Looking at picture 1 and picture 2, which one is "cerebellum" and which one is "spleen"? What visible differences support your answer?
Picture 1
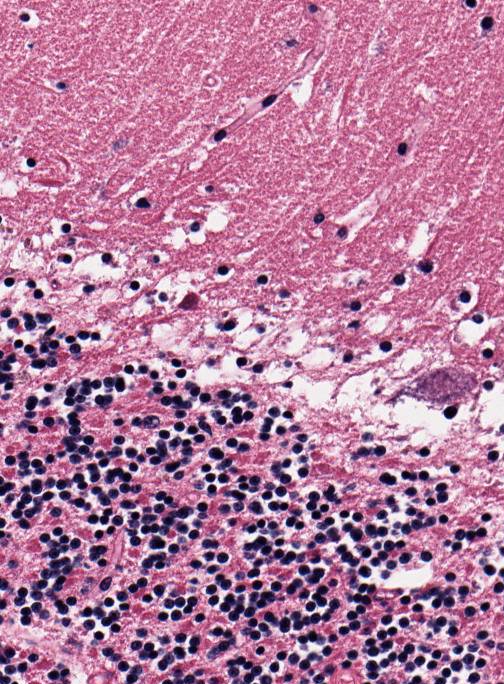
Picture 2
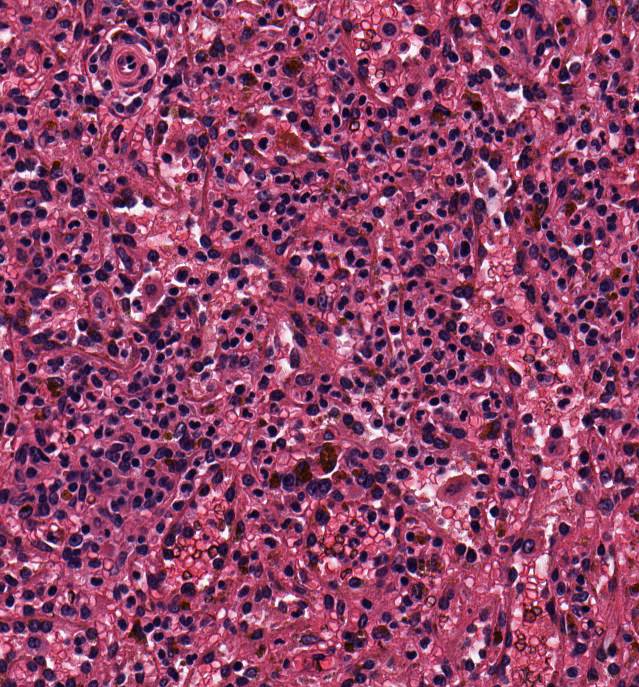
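That first one's cerebellum; the second is spleen. In the cerebellum the field splits in two: the upper part is pale pink, fine-fibred neuropil with few nuclei, and the lower part is crowded with granule cells with small round dark nuclei and scant cytoplasm.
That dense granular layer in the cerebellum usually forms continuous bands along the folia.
Scattered among the granule cells are small pink islands free of nuclei. The spleen has no such layering; its cells lie in a diffuse, solid sheet across the whole field, most nuclei small, round and darkly stained. Brown granular pigment sits in scattered cells, and red blood cells gather in small clusters, most noticeably in the lower centre.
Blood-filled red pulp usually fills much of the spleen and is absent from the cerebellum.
Neither field has any epithelium or glands.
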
